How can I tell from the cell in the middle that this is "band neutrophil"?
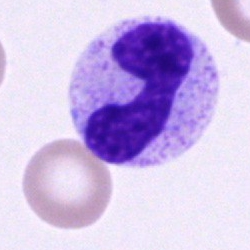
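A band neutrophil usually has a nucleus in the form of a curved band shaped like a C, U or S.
First point: the nucleus here is a thick, curved band, as expected, bent into a hook shape.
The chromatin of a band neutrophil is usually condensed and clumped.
Second point: this chromatin is dark purple and coarsely clumped, which fits. Last, the cytoplasm is plentiful and pale lilac, with fine purple granules scattered through it.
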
